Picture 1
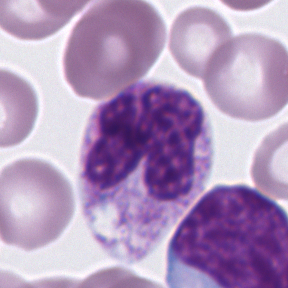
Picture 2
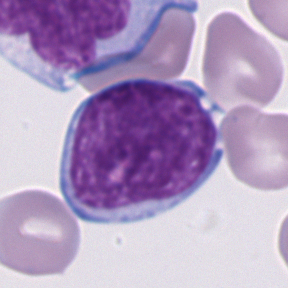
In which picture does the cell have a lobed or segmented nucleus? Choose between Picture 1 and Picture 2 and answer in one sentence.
Separate lobes make up the nucleus of the cell in Picture 1.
